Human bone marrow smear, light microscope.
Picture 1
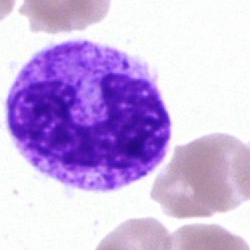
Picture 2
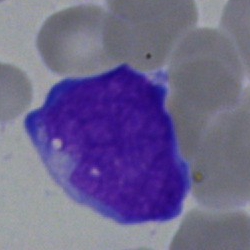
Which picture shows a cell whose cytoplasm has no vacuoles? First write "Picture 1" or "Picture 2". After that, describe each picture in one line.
Picture 1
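In picture 1: The cytoplasm shows no vacuoles.
In picture 2: Two small clear vacuoles lie in the left part of the cell.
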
